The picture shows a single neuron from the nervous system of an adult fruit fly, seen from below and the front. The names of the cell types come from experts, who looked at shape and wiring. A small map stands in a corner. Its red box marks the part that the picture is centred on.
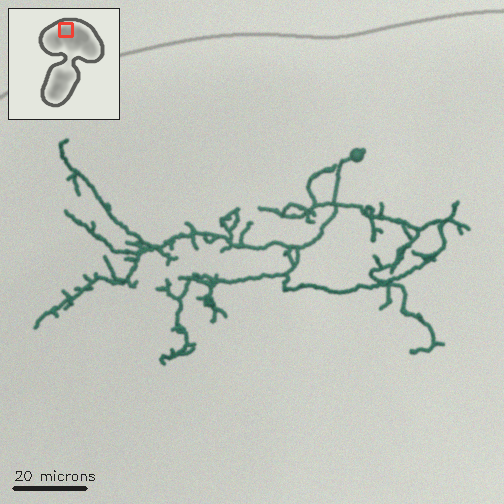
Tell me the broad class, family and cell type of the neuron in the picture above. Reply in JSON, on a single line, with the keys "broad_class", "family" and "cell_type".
{"broad_class": "central-brain intrinsic neuron", "family": "hemilineage SMPpd1", "cell_type": "SLP398"}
